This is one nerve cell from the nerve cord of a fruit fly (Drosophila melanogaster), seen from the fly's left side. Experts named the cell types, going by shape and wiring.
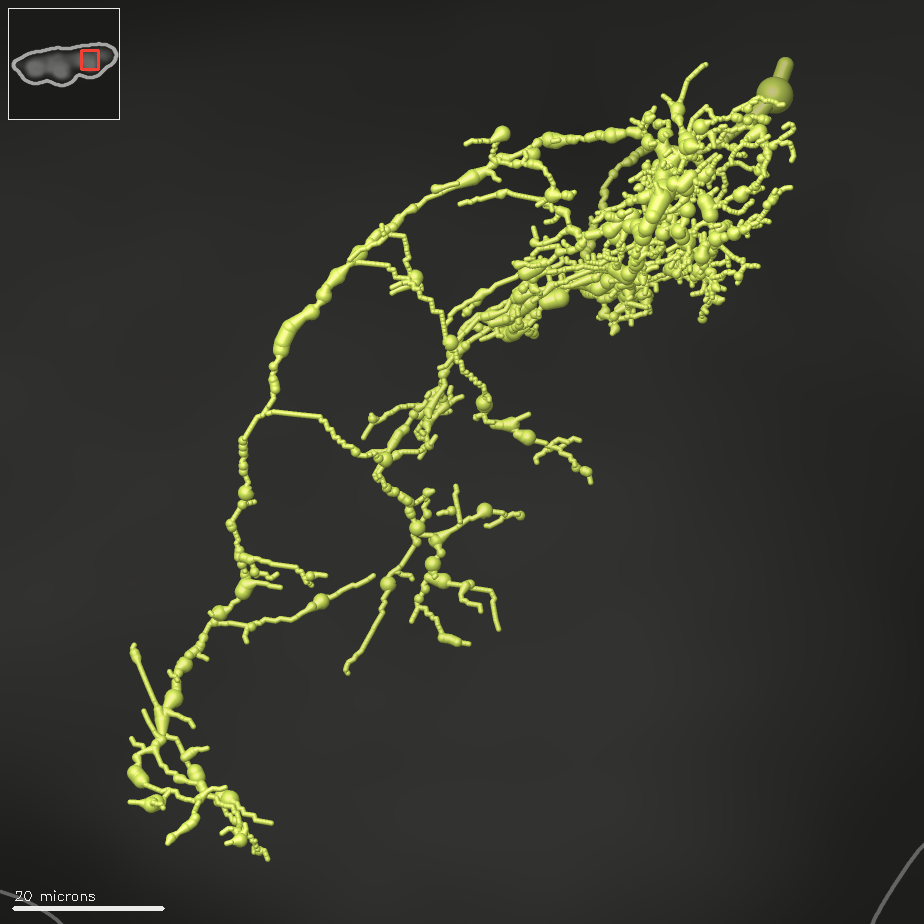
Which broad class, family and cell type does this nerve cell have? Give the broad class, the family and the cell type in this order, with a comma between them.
nerve-cord intrinsic neuron, hemilineage 01A, IN01A061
